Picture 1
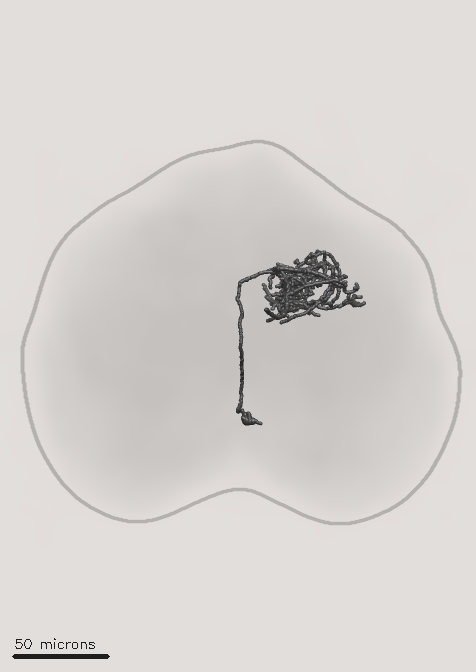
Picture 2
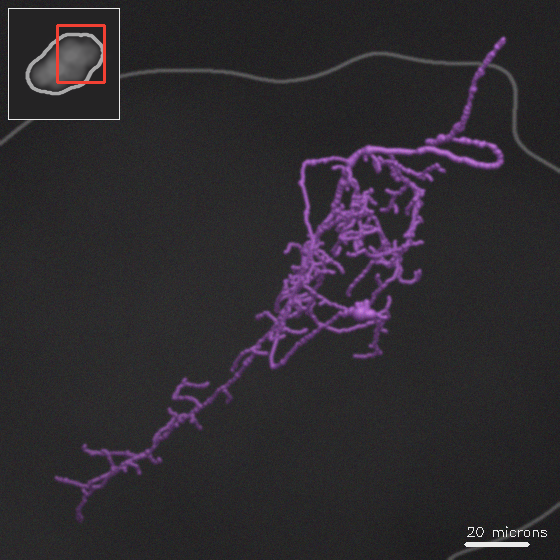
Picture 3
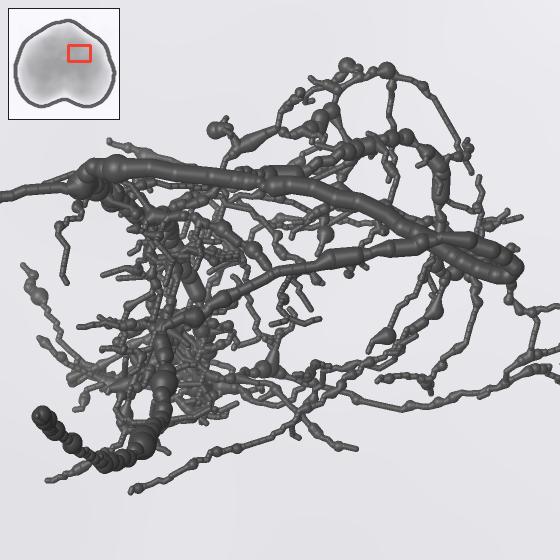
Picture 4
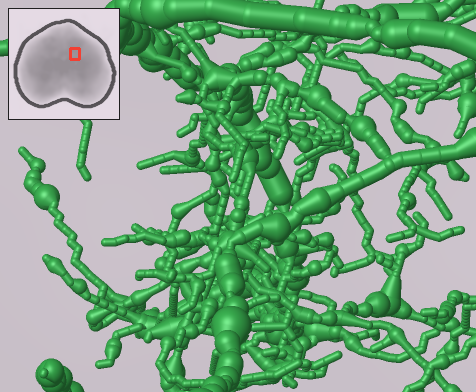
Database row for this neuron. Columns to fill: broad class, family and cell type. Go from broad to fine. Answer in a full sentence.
An ascending neuron of hemilineage 02A, type AN02A017.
